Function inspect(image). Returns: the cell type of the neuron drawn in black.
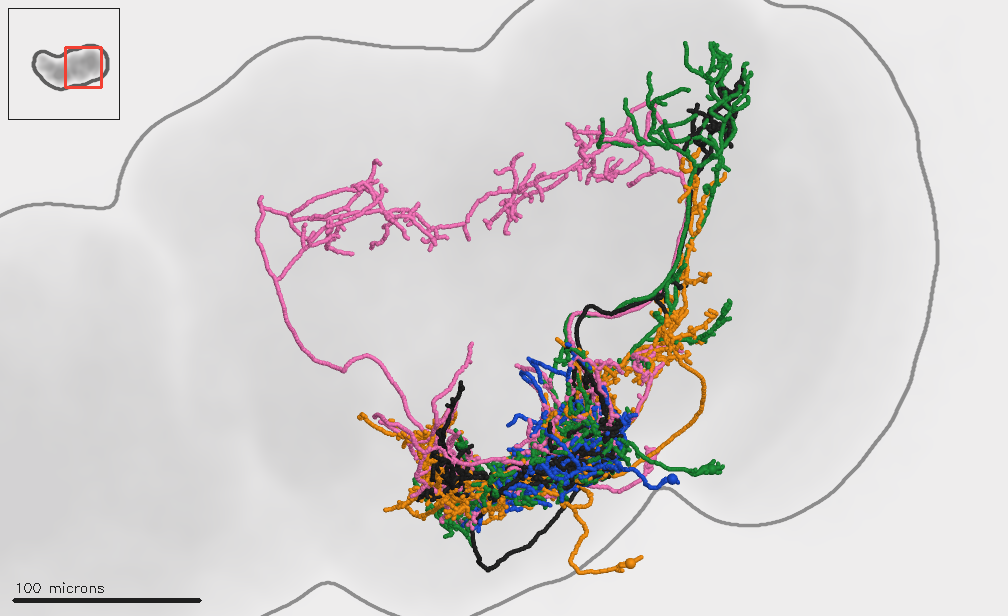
GNG564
